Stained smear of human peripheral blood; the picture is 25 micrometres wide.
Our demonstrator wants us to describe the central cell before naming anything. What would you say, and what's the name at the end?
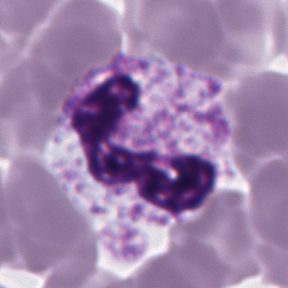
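Outline roughly round, edge slightly irregular. Nucleus: two lobes joined by a narrower band of chromatin, lying along a line from upper left to lower right. Chromatin dense, dark purple, coarsely clumped. Cell: segmented neutrophil.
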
